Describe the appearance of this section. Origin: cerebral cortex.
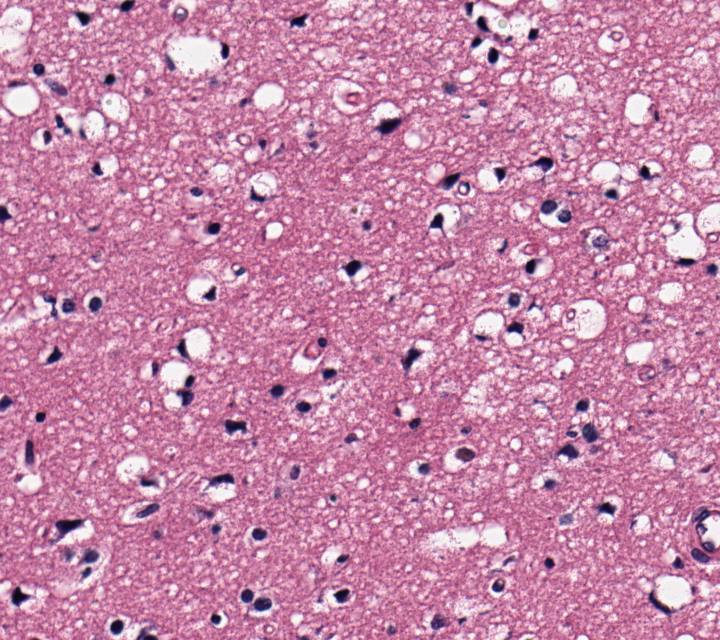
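The whole field is a fine pink fibrillary-granular matrix, cells scattered evenly, no organised units. Notice how, between the larger vacuoles, many tiny clear microvacuoles make the matrix look spongy. Its small, dark-staining nuclei are round to irregular, lying singly and well apart, not in sheets.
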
